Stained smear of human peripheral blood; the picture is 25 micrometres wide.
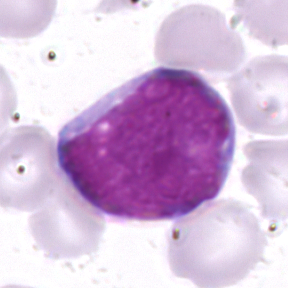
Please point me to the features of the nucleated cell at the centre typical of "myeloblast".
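The nucleus of this myeloblast fills about 80% of the cell's area, and the cell measures about 16 by 13 micrometres.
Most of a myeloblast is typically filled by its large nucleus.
The cytoplasm forms only a thin rim, widest along the upper left edge, so the proportion of nucleus to cytoplasm is high here, as the name expects.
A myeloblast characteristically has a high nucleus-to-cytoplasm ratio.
The chromatin is finely stippled and evenly spread, without coarse dark clumps, which also agrees.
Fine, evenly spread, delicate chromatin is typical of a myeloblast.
No granules can be seen in the cytoplasm, in keeping with the name.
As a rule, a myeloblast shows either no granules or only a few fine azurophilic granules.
The outline is angular, with several fairly straight sides instead of a smooth curve.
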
